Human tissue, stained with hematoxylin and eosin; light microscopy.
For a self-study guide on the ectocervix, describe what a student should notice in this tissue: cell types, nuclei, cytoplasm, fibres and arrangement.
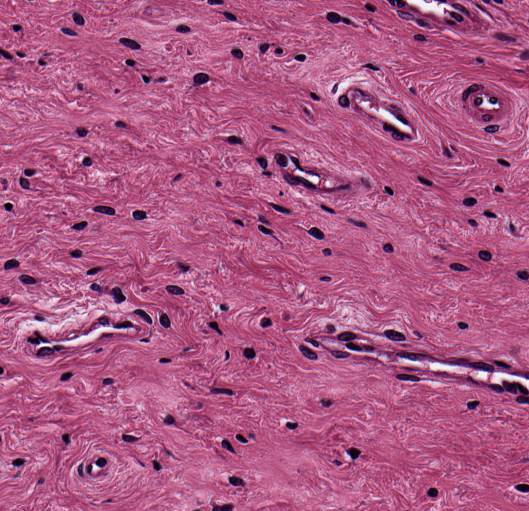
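This is dense fibrous tissue throughout, with no epithelium anywhere. Between the fibres you'll see scattered small dark nuclei, oval to spindle-shaped and aligned with them. They're sparse and fairly evenly spread; fibrous matrix far outweighs cells. Several small thin-walled vessels with narrow slit-like lumens run parallel to the fibres, in the centre, lower left and lower right.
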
